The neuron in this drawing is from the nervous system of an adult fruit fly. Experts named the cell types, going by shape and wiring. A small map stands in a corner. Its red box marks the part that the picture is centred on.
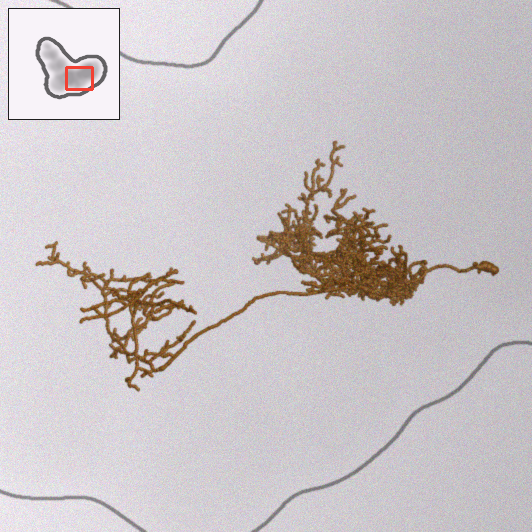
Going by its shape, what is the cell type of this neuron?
LAL108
